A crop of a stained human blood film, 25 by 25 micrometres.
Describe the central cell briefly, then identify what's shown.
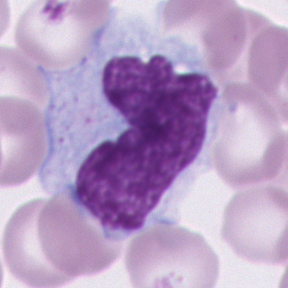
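The outline of the central cell is irregular, with wavy edges. Its nucleus forms one continuous folded mass rather than separate lobes, and no distinct nucleolus shows within it. A few fine pink-purple dots lie scattered through the cytoplasm. This cell is a monocyte.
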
